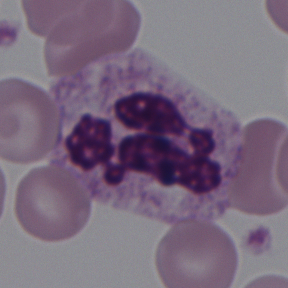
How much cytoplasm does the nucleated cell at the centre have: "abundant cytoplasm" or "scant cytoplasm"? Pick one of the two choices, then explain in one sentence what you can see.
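Abundant cytoplasm. The cytoplasm is abundant and pale pinkish-lilac.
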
